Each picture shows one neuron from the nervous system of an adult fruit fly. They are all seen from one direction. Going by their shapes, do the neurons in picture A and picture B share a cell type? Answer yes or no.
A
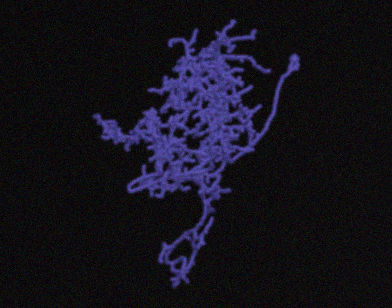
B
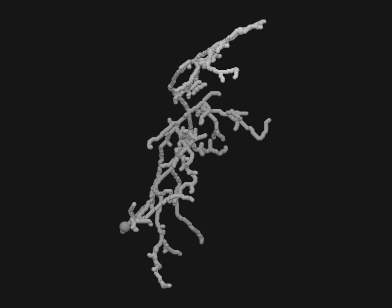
no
